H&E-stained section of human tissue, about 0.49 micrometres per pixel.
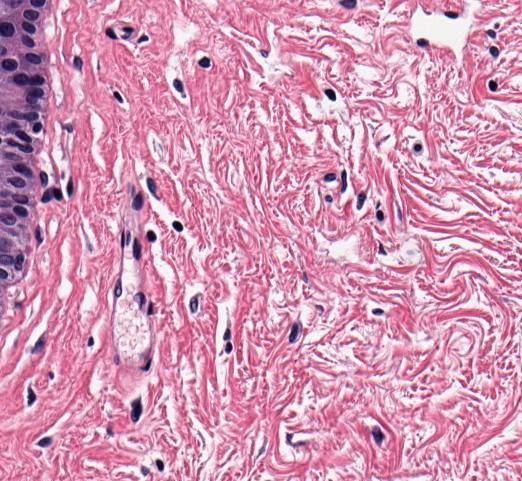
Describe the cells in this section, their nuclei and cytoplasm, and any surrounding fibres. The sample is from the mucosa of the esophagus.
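Epithelium: narrow strip along left edge; crowded cells, dark oval nuclei stacked in more than one layer. Remainder: connective tissue. Collagen bundles near epithelium run mostly up and down, parallel to epithelial edge. Fibroblasts: dark spindle-shaped nuclei, scattered singly between bundles.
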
